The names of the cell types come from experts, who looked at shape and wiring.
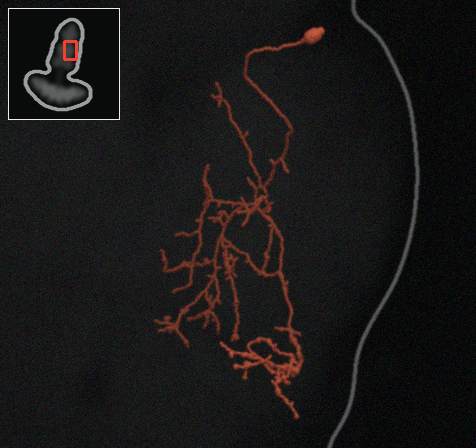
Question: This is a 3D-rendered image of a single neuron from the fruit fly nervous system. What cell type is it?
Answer: IN03B071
